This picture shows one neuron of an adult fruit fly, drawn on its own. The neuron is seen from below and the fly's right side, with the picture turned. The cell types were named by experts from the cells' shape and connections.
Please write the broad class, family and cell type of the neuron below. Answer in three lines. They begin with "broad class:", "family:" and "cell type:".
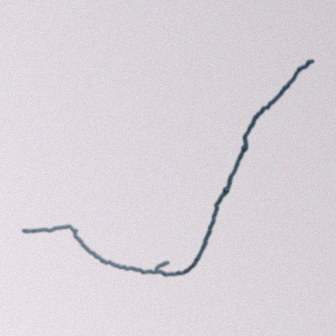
broad class: sensory neuron entering the nerve cord
family: class mechanosensory tactile
cell type: SNta19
